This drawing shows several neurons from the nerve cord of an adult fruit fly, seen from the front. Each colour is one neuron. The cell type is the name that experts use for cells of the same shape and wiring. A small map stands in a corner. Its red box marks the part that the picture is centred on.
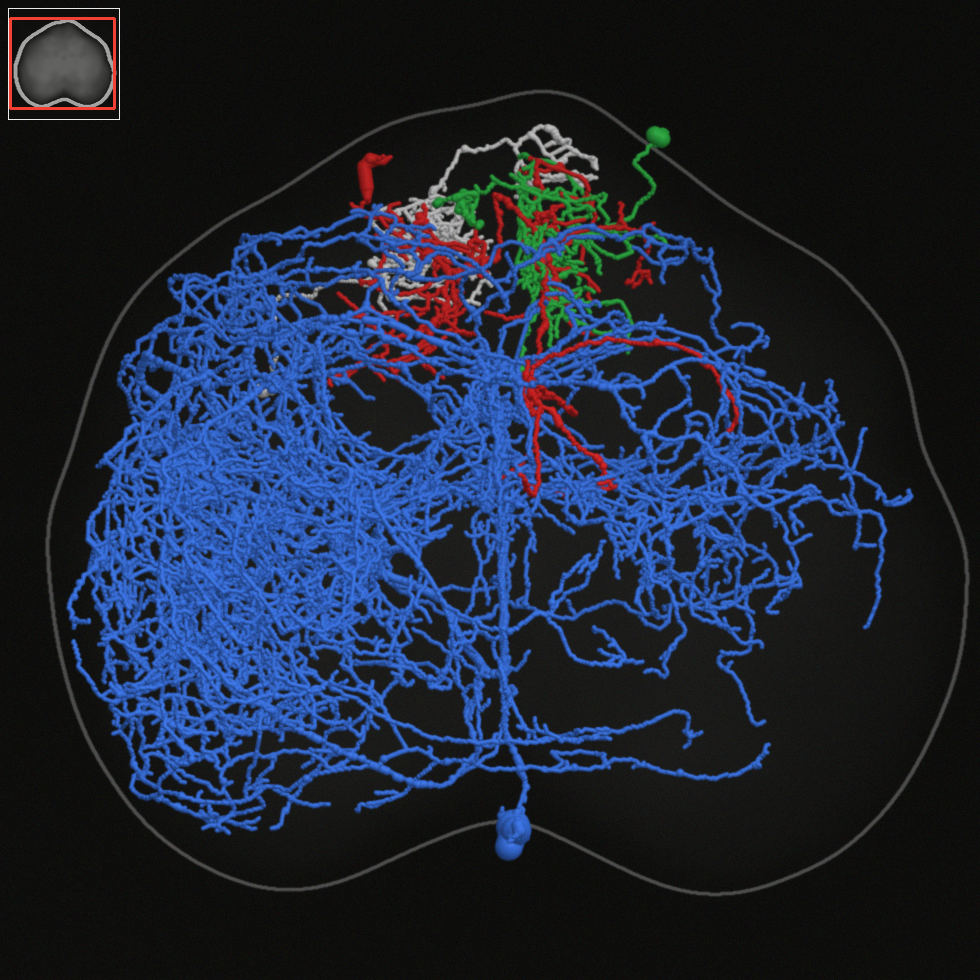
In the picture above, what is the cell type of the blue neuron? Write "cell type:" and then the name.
cell type: INXXX008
